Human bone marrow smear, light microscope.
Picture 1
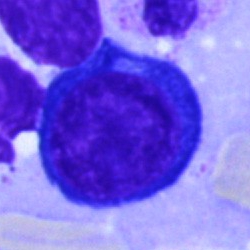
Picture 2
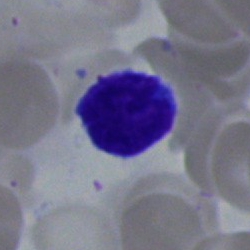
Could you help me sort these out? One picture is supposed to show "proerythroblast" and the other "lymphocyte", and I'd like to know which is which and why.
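The answer: the proerythroblast is in picture 1, the lymphocyte in picture 2. The first difference lies in the chromatin, which is fine and evenly spread without coarse clumps in the proerythroblast, but dense and dark with a coarse, clumped look in the lymphocyte.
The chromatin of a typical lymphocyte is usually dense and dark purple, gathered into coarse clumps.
The second difference concerns the cytoplasm: the proerythroblast has a thin rim of deep blue cytoplasm around its nucleus, whereas the lymphocyte shows no distinct rim, its nucleus filling nearly the whole cell. The lymphocyte is stained a deep blue-violet throughout, and its roughly round outline has a slightly uneven edge. Neither cell shows distinct granules. In picture 1, another darkly stained nucleated cell lies against the proerythroblast's upper left side.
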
